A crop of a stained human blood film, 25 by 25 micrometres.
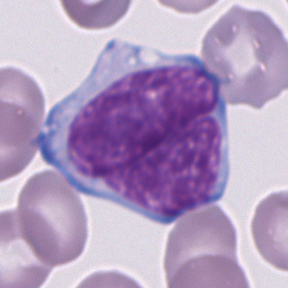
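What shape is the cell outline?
Angular, I'd say: fairly straight edges meeting at corners, and about 17 micrometres across.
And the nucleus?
About 14 micrometres across, filling about 70% of the cell's area, with a deep groove running across it that gives a folded, two-part look.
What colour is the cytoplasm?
Pale grey-blue, and it looks widest at the upper left.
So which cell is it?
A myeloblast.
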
